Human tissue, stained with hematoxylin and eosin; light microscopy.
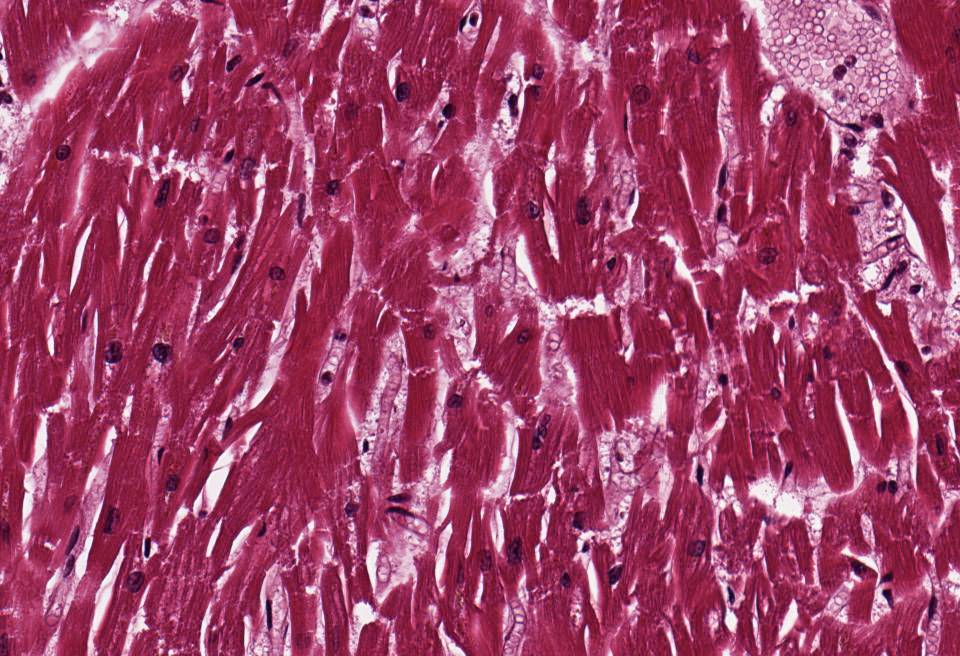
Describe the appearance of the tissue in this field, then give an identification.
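Muscle fibres occupy nearly the entire field; no epithelium. Most fibres run roughly top to bottom, on a slight slant. Fibres branch and join one another, not separate parallel strands. Cytoplasm deep pinkish red. Tissue: left ventricle of the heart.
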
